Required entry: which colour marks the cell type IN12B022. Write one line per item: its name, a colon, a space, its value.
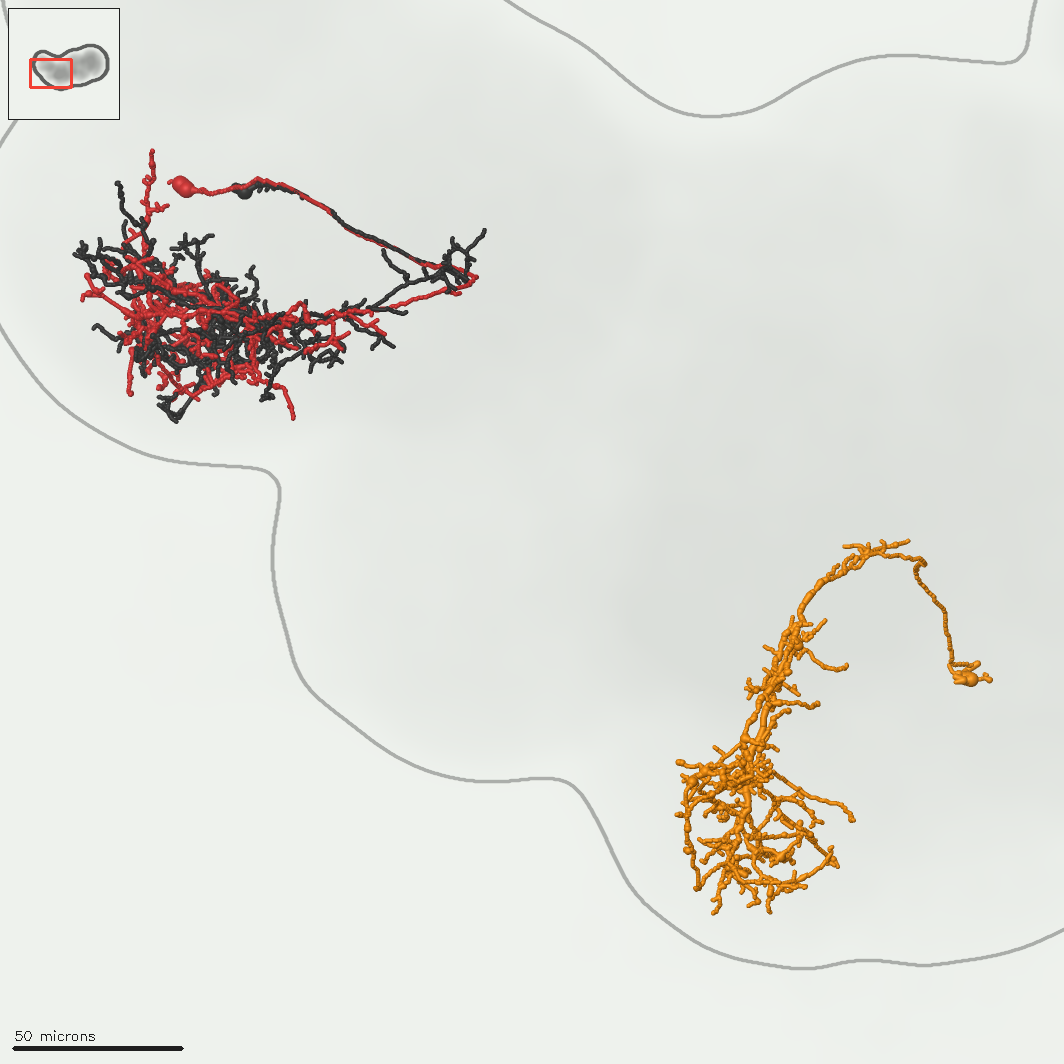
colour: orange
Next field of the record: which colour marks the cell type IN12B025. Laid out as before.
colour: red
